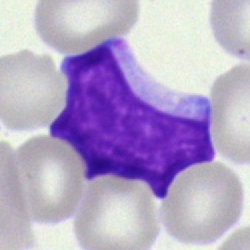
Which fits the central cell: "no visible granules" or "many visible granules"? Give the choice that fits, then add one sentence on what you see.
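No visible granules. The cytoplasm shows no distinct granules.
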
